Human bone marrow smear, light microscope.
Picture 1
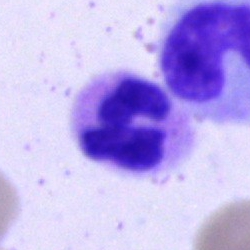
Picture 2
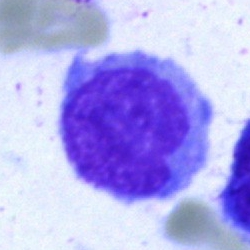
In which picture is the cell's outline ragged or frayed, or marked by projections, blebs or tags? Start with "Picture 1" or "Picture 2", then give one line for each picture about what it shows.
Picture 2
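In picture 1: The cell has a roughly round, smooth outline.
In picture 2: The cell outline is roughly round but slightly uneven, with small bumps along the upper left edge.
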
